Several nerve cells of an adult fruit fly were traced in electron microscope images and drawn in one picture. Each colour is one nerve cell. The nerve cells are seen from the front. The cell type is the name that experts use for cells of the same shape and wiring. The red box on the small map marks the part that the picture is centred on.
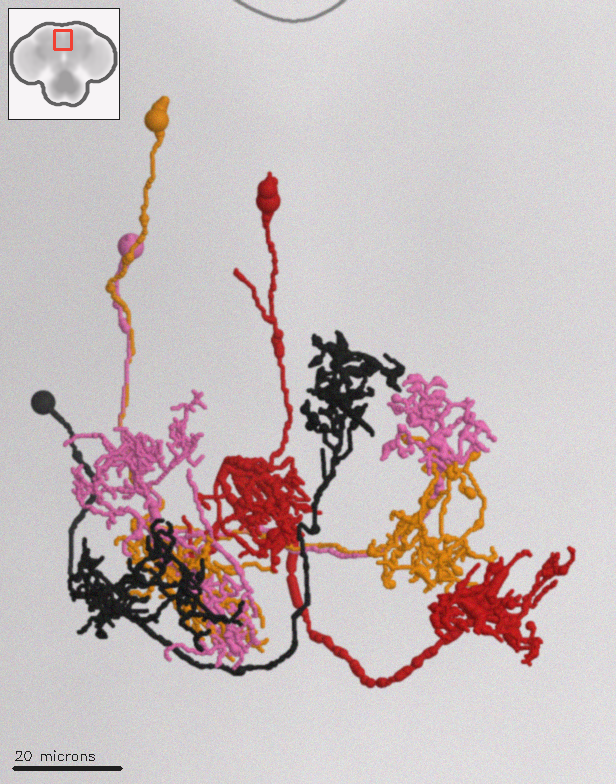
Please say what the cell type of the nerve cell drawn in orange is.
hDeltaJ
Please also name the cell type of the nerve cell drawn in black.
hDeltaK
